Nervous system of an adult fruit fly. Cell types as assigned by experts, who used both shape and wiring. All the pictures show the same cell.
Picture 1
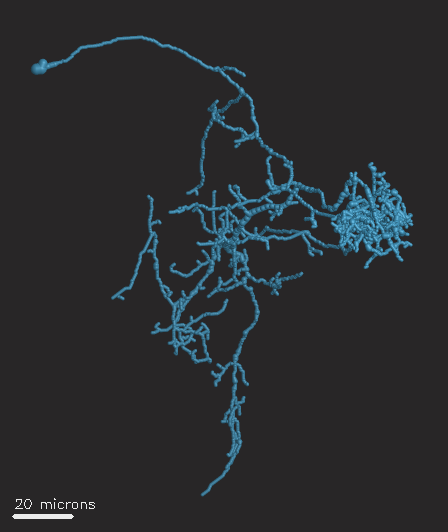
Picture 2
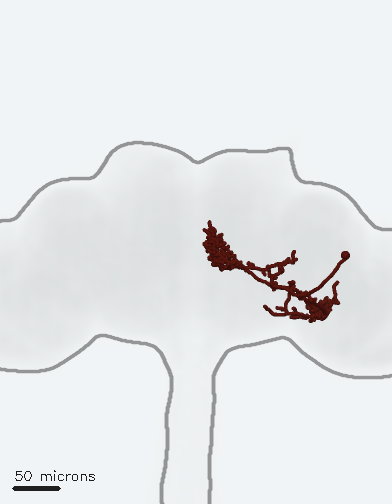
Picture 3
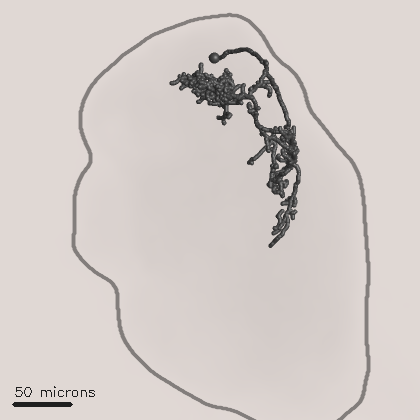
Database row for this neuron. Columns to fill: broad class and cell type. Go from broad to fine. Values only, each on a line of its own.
central-brain intrinsic neuron
SMP200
